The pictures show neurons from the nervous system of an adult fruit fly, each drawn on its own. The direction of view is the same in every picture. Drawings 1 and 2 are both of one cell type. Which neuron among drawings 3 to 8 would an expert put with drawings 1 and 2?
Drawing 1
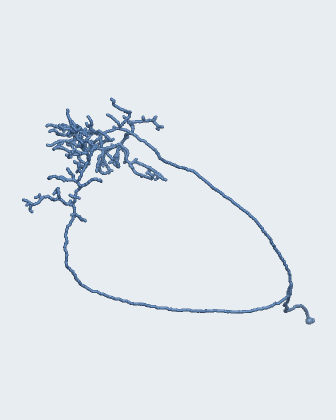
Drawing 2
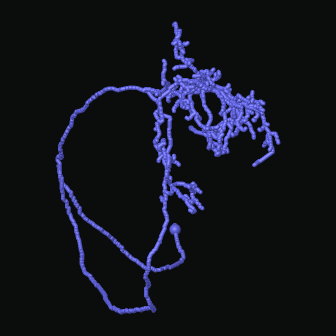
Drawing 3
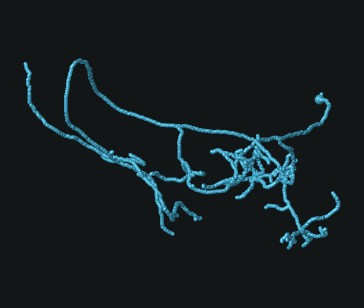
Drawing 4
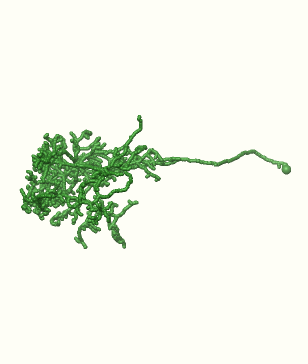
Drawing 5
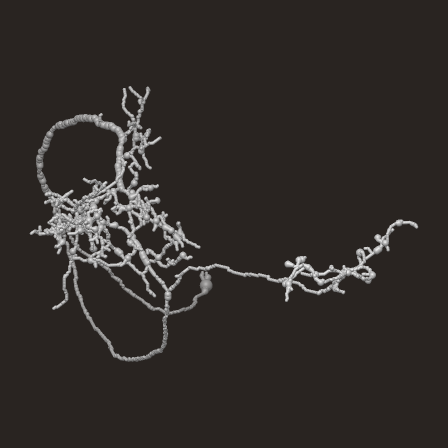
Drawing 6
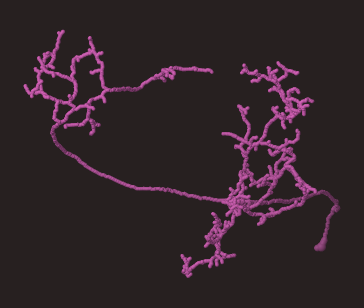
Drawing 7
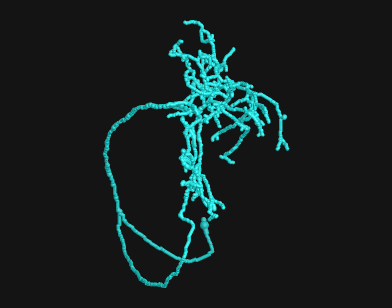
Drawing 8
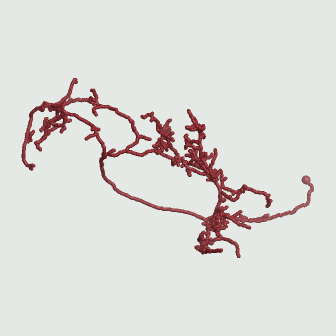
7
